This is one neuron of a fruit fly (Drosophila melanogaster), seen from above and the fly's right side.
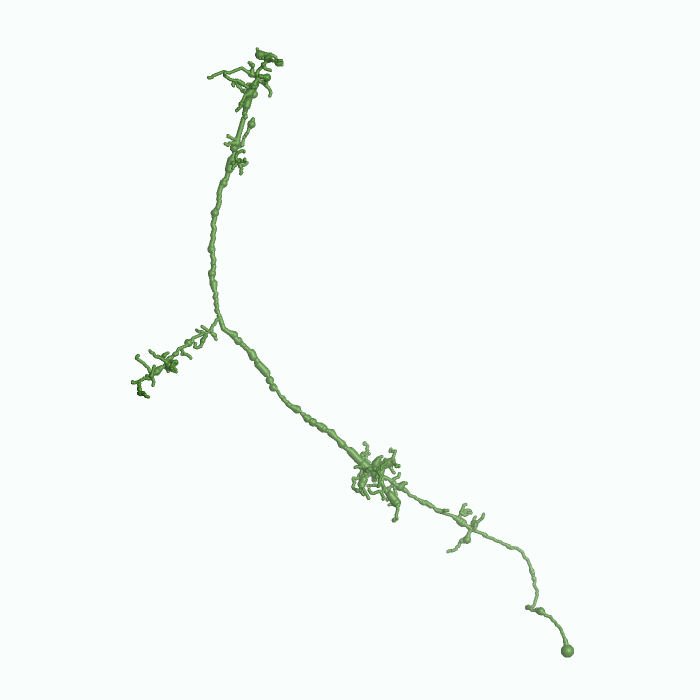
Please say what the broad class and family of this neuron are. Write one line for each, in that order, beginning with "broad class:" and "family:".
broad class: optic-lobe intrinsic neuron
family: TmY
